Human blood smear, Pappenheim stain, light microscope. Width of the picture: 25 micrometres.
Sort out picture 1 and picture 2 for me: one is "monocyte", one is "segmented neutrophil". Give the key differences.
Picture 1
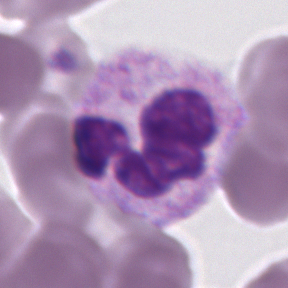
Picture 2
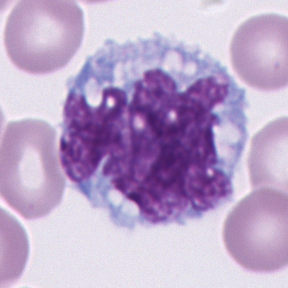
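Picture 1 shows a segmented neutrophil, and picture 2 shows a monocyte. First, the nucleus: in picture 1 it is split into three lobes joined by narrow links, while in picture 2 it is folded irregularly into several broad lobes.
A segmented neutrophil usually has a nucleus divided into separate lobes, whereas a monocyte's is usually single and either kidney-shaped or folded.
Second, the chromatin: coarse, dark purple clumps in picture 1, a lacy, strand-like texture in picture 2. Third, the cytoplasm colour: pale pinkish-lilac in picture 1, pale greyish blue in picture 2.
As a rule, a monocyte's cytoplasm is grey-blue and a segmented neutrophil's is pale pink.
Fourth, what the cytoplasm contains: fine pinkish-violet granules spread evenly in picture 1, several small clear vacuoles in picture 2. Last, size and proportion: the cell in picture 1 is about 16 micrometres across with the nucleus filling about 40% of its area, against about 17 micrometres and about 60% in picture 2.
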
